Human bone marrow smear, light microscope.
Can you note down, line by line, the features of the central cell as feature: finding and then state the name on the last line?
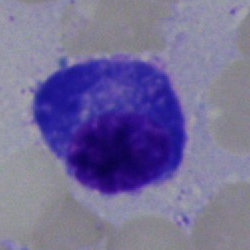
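Chromatin: dark purple and coarsely clumped, as you can see
Nucleolus: none distinct
Area above the nucleus: paler, mottled cytoplasm
Granules: none visible in the cytoplasm
Cell: plasma cell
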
